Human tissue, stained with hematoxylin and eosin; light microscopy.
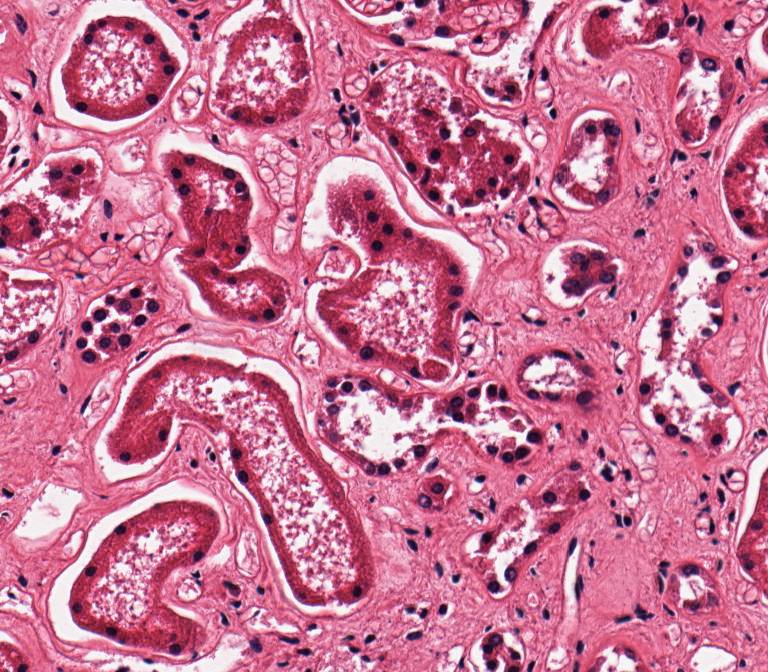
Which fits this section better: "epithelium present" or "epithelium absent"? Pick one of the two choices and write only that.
Epithelium present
